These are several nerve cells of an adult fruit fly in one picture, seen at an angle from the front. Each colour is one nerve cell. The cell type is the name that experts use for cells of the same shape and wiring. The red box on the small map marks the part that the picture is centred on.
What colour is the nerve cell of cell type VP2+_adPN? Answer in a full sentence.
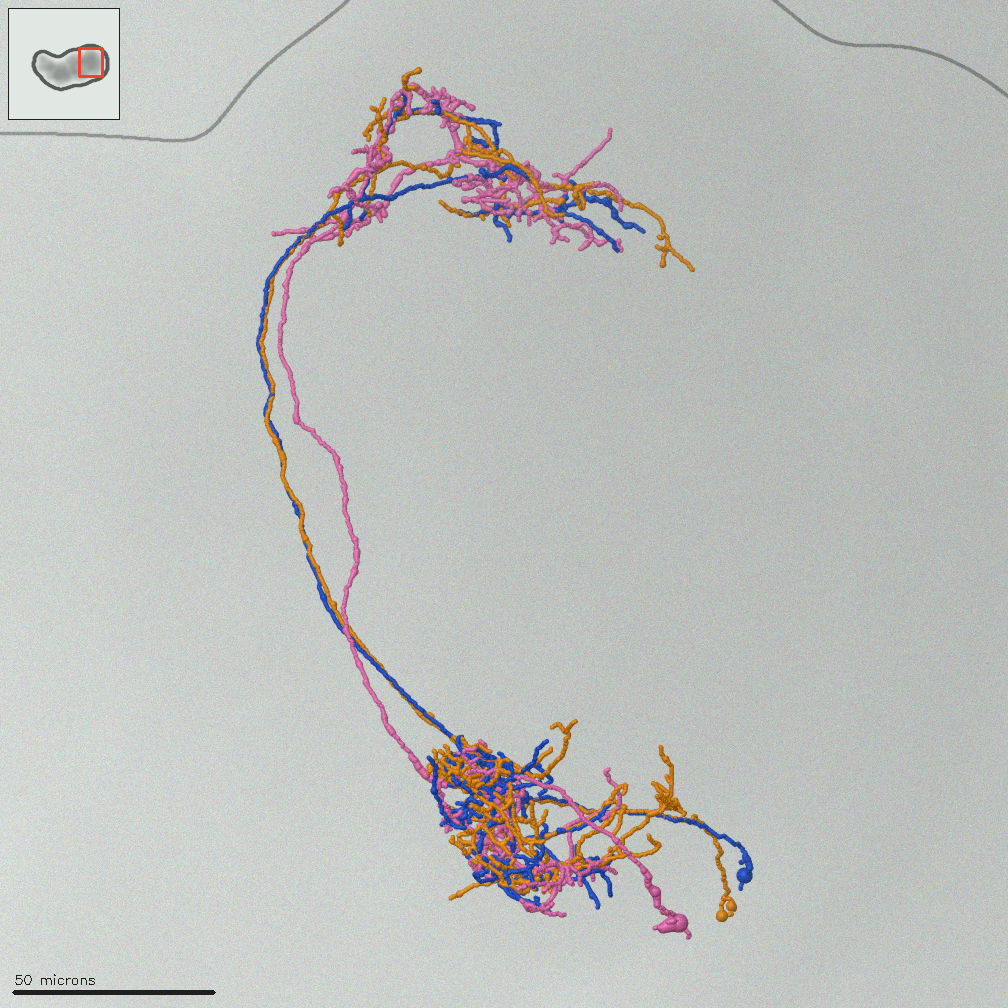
The colour is pink.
